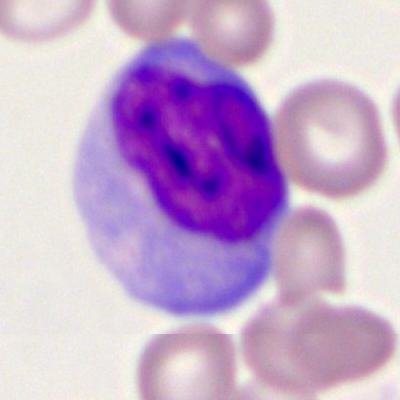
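Monocyte, smooth and oval in outline. Its nucleus is irregular, with folds and indentations along its edge, and sits in the upper right part of the cell. No distinct granules show in the cytoplasm.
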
